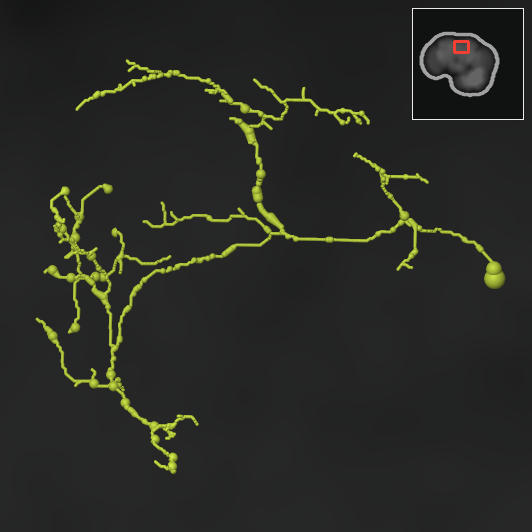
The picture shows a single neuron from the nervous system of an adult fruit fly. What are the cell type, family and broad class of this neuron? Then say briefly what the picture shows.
It is of cell type AOTU021. The family is hemilineage AOTUv1_medial. This is a central-brain intrinsic neuron. Its cell body lies on the right of the picture. The picture shows dozens of branch ends.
